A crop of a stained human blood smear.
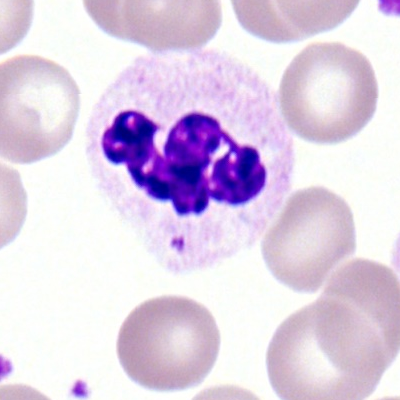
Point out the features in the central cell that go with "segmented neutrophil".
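Looking over this segmented neutrophil, the first thing I notice is that its cytoplasm holds fine, faint granules.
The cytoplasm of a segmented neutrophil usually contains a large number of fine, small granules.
So those granules go along with the name, even though they look faint here. The cytoplasm itself is pale pinkish-lilac and forms a wide rim around the nucleus. Below the nucleus, a small dark purple dot lies in the cytoplasm, and I simply note it as it appears.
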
